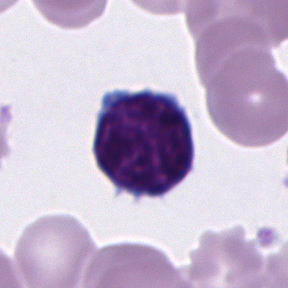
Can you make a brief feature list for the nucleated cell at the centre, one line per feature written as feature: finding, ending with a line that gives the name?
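Nucleolus: you won't spot one
Cytoplasm: just a thin blue fringe at the cell edge
Vacuoles: none there
Lower edge: small pointed projections sticking out
Name: typical lymphocyte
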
